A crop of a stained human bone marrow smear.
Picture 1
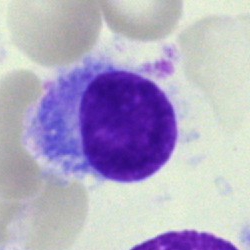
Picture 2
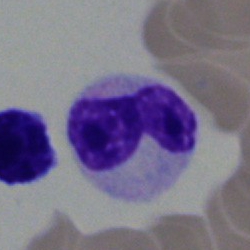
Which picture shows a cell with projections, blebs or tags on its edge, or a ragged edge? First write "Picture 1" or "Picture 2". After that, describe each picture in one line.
Picture 1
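In picture 1: The cell border is ragged and irregular rather than smooth.
In picture 2: The cell has a round, smooth outline.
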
